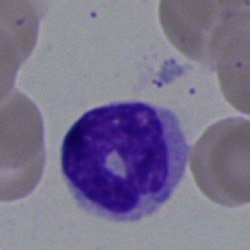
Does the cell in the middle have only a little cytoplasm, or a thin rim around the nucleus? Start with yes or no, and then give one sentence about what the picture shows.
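Yes. The nucleus fills most of the cell.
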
